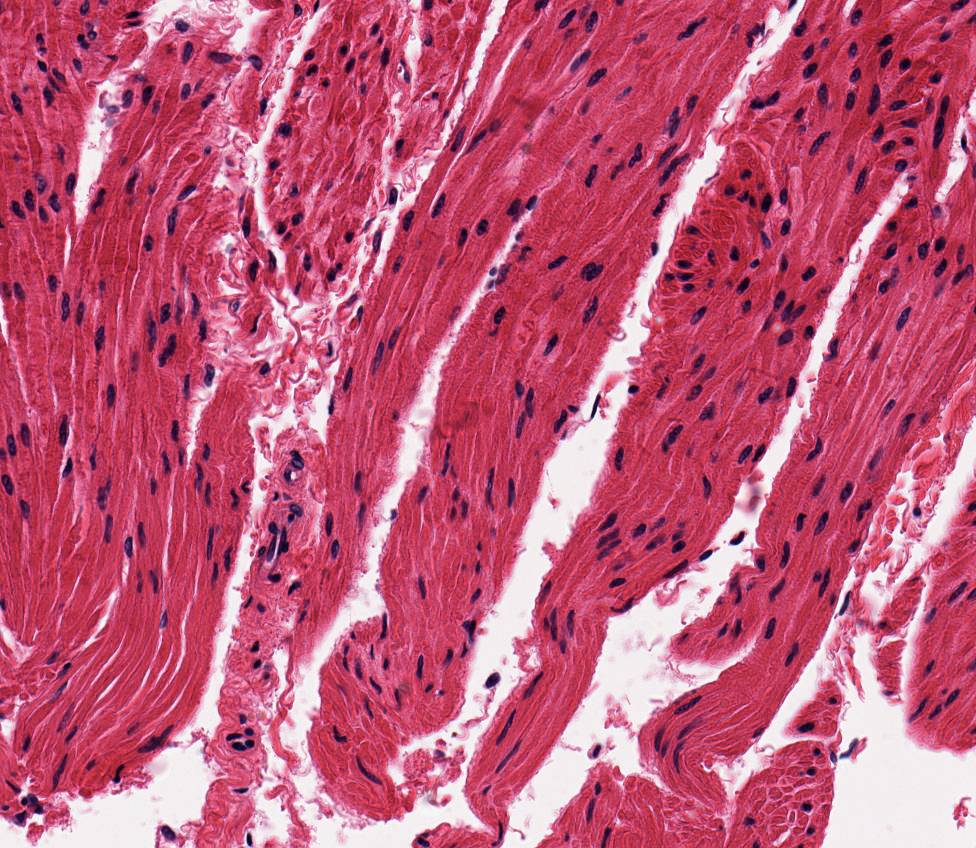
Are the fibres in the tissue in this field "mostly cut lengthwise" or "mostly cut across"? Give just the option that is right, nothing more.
Mostly cut lengthwise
